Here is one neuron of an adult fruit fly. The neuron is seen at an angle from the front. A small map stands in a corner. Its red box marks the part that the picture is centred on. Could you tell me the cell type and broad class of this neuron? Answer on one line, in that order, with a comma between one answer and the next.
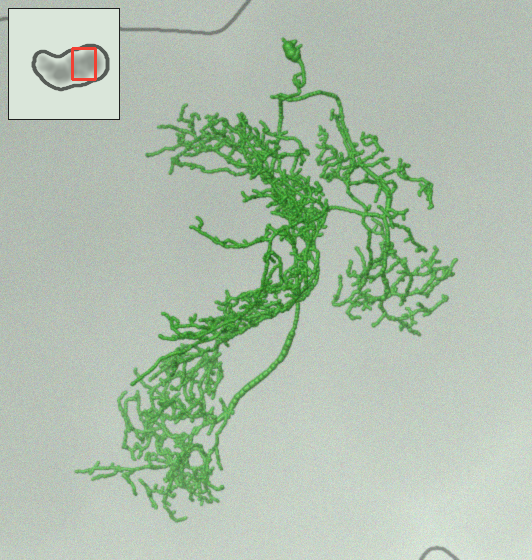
CRE004, central-brain intrinsic neuron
